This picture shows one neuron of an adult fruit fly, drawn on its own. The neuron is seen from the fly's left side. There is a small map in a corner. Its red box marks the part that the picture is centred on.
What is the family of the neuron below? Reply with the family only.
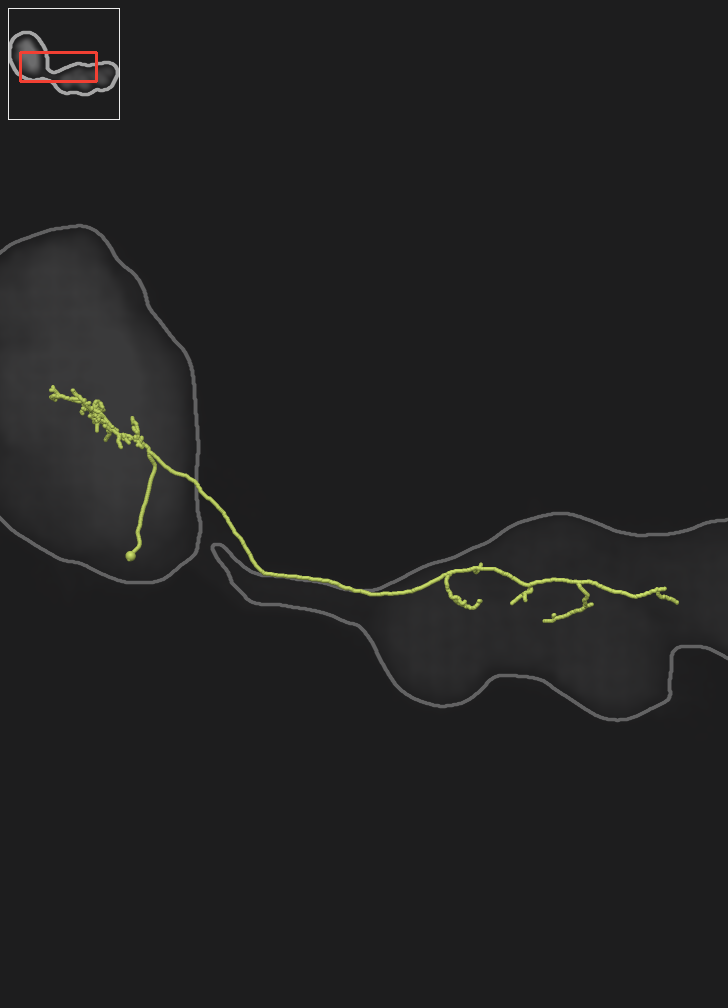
hemilineage LB12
